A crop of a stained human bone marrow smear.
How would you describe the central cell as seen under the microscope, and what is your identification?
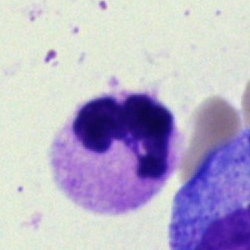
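Observed features: the nucleus occupies the upper half of the cell and has dense, very dark purple chromatin. The cytoplasm is plentiful and pale pinkish-lilac, containing fine lilac granules scattered evenly throughout. Identification: segmented neutrophil.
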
